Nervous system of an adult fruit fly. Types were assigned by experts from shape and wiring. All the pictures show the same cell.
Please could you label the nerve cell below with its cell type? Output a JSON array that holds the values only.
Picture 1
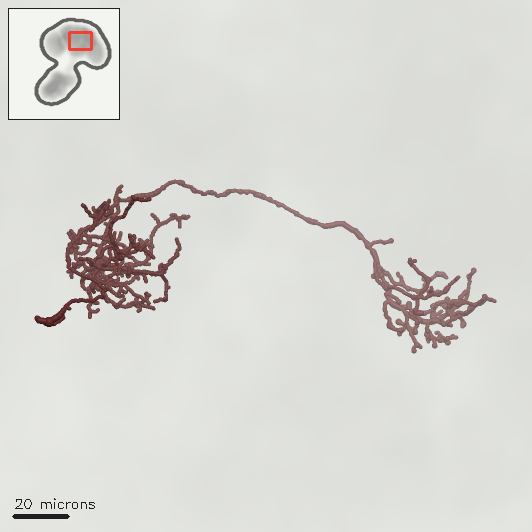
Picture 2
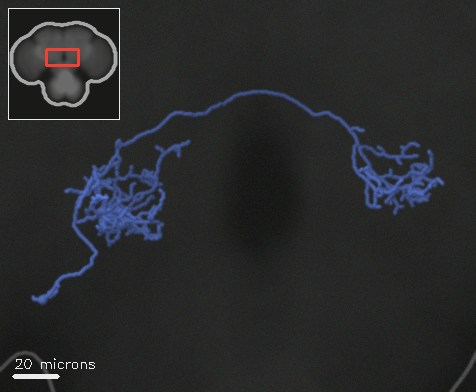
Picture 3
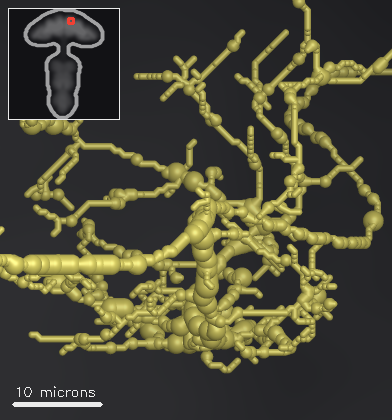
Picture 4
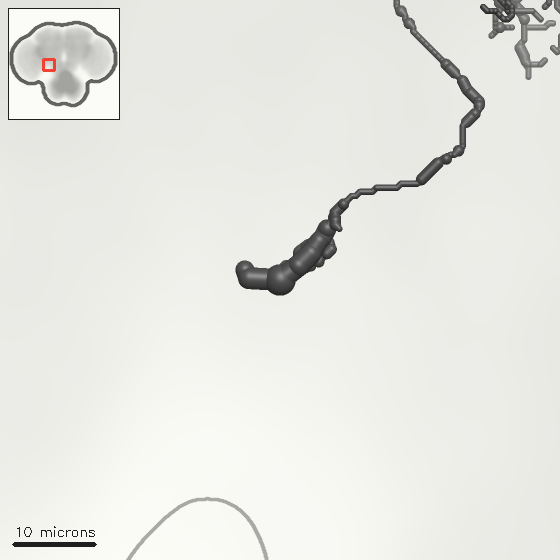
["v2LN4"]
